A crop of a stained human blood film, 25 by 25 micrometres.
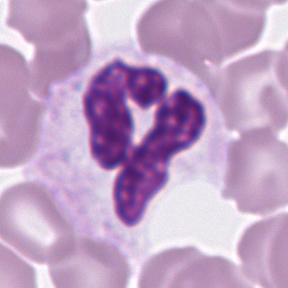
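Segmented neutrophil in a stained smear of human peripheral blood. The nucleus measures about 14 by 10 micrometres; its chromatin is dark purple and coarsely clumped, and no nucleoli are visible. The abundant cytoplasm is very pale pinkish-lilac and holds only fine, faint granules, with no large orange-red granules.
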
